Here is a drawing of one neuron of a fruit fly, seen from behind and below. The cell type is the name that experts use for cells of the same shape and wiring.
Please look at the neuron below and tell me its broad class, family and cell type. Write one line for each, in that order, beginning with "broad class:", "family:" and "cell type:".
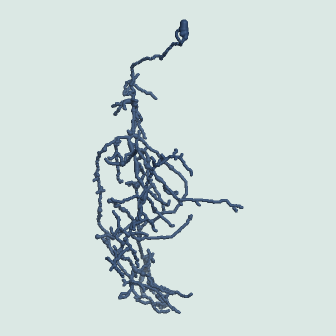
broad class: nerve-cord intrinsic neuron
family: hemilineage 20A.22A
cell type: IN20A.22A059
